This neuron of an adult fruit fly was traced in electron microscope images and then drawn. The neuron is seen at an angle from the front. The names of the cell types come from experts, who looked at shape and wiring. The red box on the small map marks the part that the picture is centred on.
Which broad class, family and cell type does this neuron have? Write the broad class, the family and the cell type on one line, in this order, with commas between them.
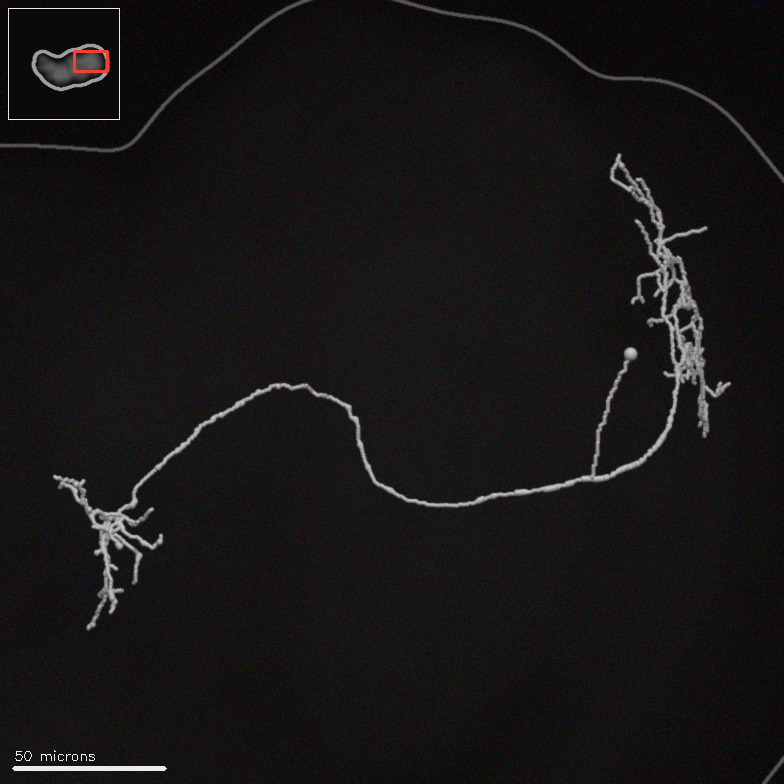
visual projection neuron, MeVP, MeVP58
